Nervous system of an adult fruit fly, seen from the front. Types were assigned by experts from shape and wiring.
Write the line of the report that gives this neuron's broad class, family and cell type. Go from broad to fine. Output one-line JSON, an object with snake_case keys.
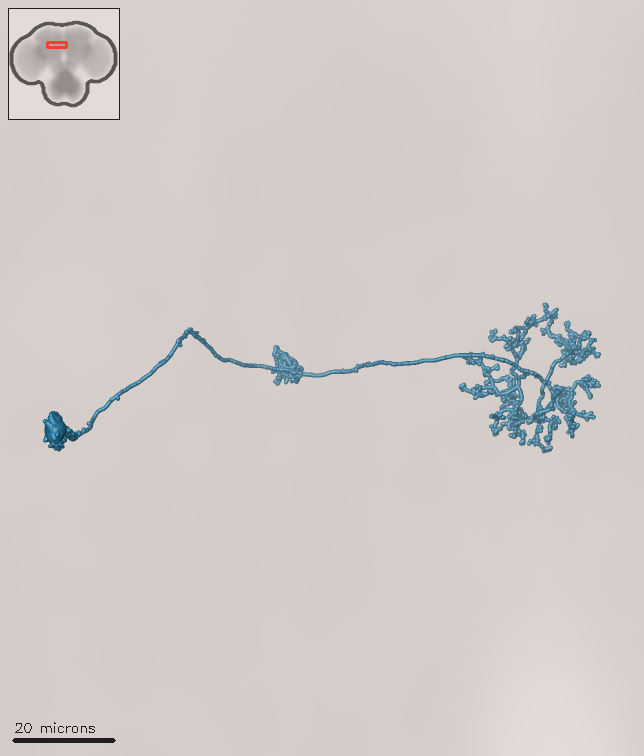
{"broad_class": "central-brain intrinsic neuron", "family": "hemilineage EBa1", "cell_type": "ER3p_b"}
